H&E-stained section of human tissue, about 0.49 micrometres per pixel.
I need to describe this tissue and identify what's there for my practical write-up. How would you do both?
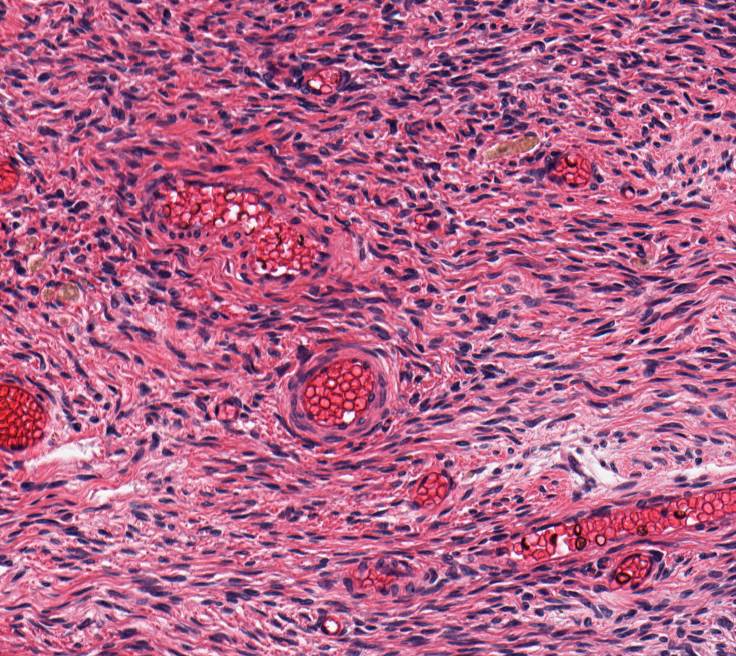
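Look first at the whole field: one dense, cellular sheet of spindle cells in short, interwoven, swirling fascicles. Their nuclei are dark, elongated and slender, with little cytoplasm. They wrap concentrically around the round central vessel. A few small golden-brown pigment deposits lie in the stroma, mainly upper left and upper right. This tissue is ovary.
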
